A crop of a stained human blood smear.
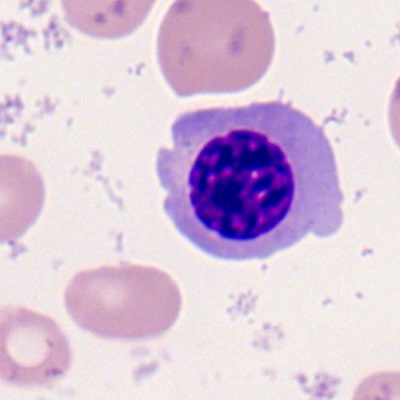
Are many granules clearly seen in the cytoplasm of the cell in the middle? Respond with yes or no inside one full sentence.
No, there are no visible granules in its cytoplasm.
